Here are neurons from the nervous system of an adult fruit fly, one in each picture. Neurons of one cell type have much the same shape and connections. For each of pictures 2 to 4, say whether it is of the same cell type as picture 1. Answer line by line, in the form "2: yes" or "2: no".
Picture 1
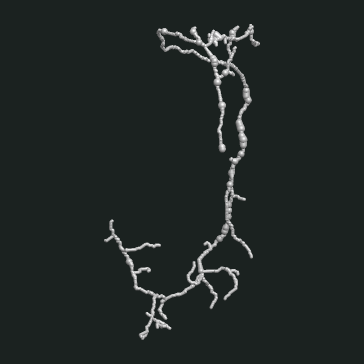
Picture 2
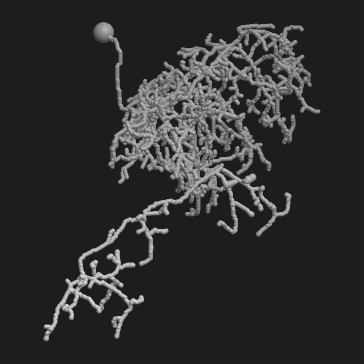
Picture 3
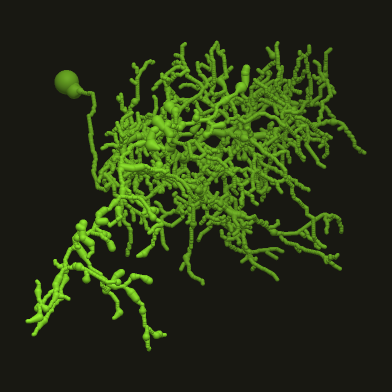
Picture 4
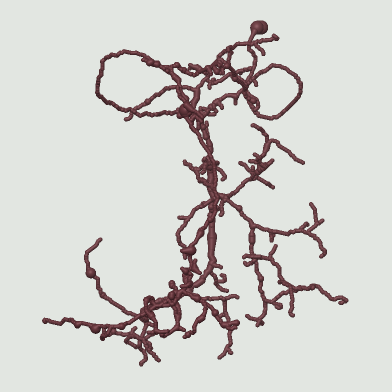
2: no
3: no
4: yes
